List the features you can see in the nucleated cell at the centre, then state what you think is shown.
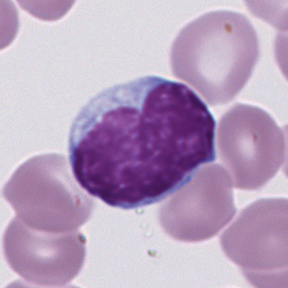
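A notch marks the upper edge of the nucleus, whose dark purple chromatin is coarsely clumped. No nucleolus can be seen, and the cytoplasm holds no distinct granules. Here we have a typical lymphocyte.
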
